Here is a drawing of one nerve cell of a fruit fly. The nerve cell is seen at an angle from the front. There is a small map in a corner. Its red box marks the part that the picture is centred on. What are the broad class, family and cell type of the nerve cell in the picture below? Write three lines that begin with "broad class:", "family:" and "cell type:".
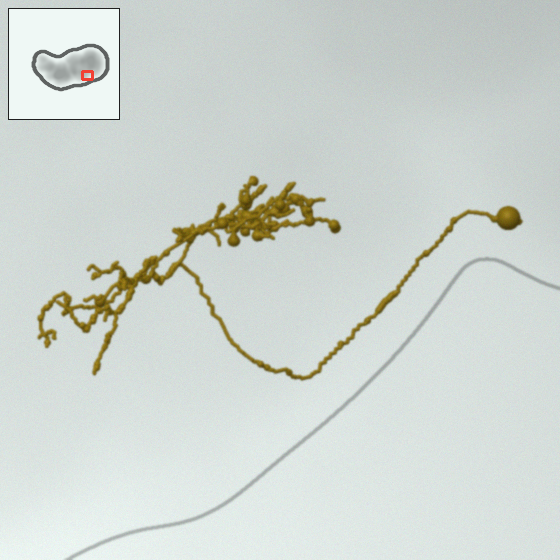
broad class: central-brain intrinsic neuron
family: hemilineage TRdm
cell type: GNG395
